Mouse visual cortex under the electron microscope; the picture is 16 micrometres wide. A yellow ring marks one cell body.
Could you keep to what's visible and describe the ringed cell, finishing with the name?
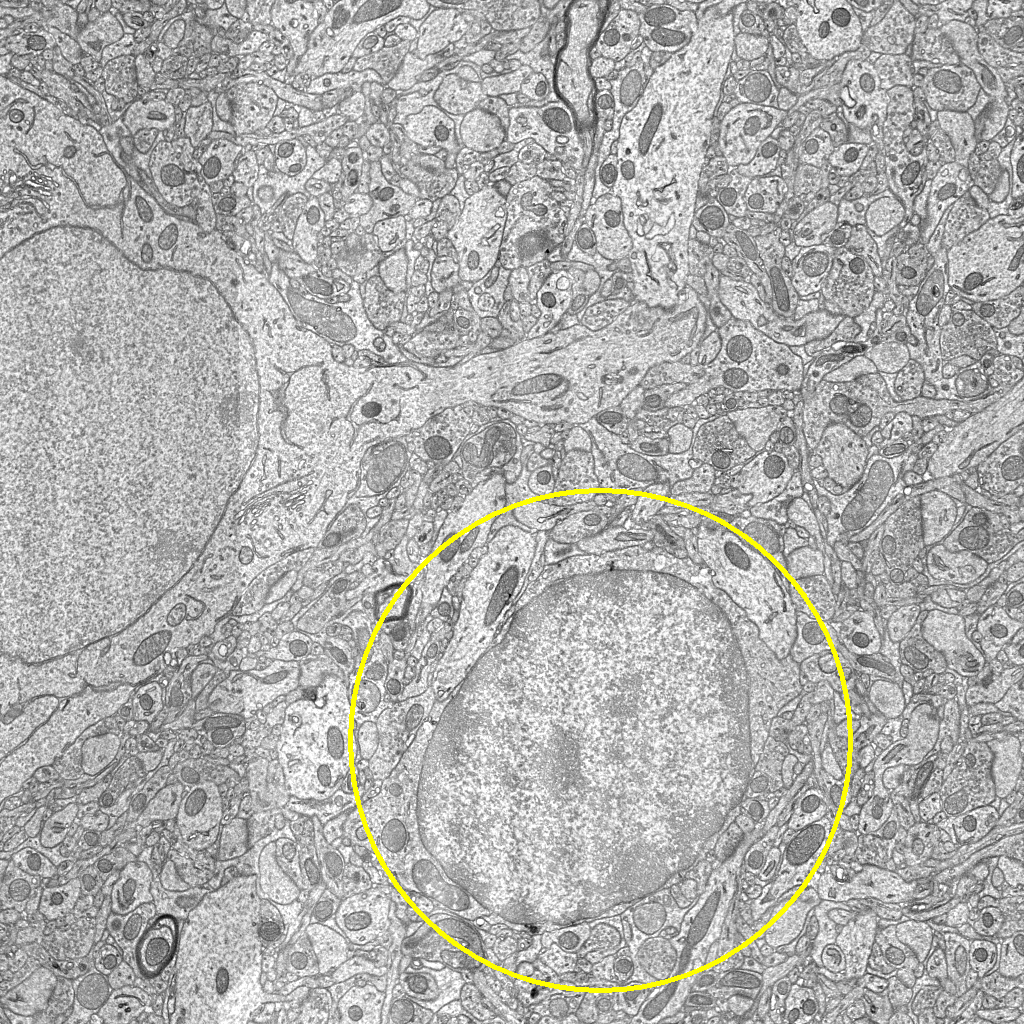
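Lying wholly within the picture, the nucleus forms a broad rounded oval. Its envelope runs smoothly, free of deep infoldings. The chromatin is mottled, paler granular areas mixed with darker patches, rather than uniformly dark. At the upper left of the nucleus, a dark elongated mitochondrion sits in the cytoplasm. This is an oligodendrocyte.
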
